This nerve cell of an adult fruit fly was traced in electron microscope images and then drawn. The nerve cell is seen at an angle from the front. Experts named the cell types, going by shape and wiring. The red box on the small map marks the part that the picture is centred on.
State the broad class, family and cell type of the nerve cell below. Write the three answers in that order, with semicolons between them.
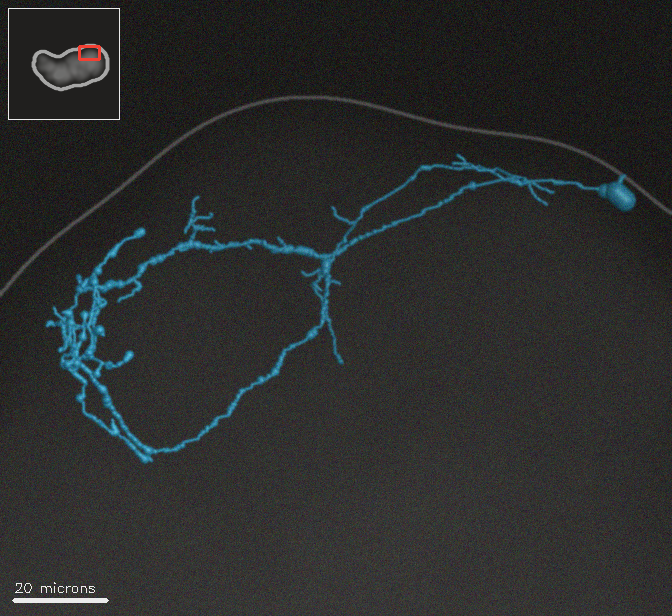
central-brain intrinsic neuron; hemilineage SLPpl1; CB4091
